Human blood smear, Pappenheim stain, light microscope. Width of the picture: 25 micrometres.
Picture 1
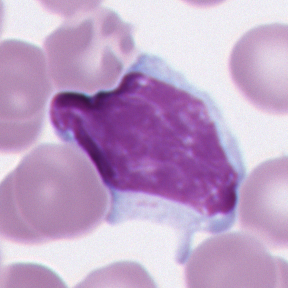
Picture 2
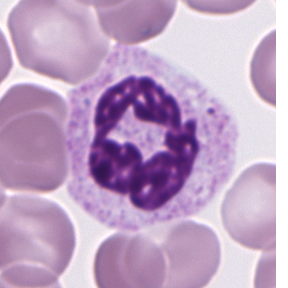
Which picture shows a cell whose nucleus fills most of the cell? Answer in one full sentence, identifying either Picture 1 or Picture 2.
It is in picture 1 that the cytoplasm of the cell is scant.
